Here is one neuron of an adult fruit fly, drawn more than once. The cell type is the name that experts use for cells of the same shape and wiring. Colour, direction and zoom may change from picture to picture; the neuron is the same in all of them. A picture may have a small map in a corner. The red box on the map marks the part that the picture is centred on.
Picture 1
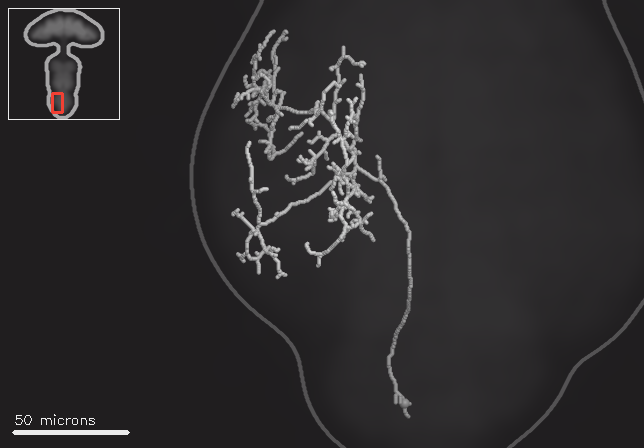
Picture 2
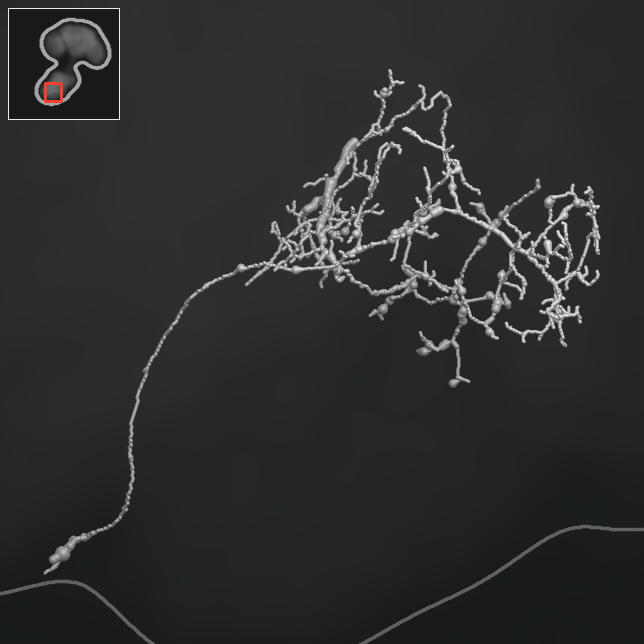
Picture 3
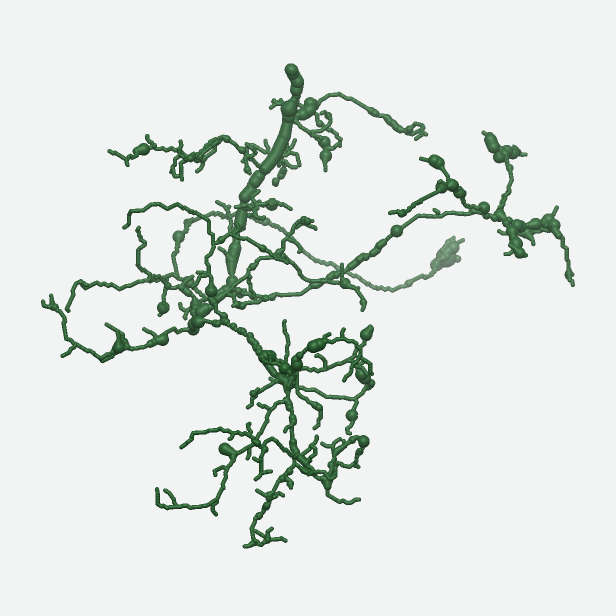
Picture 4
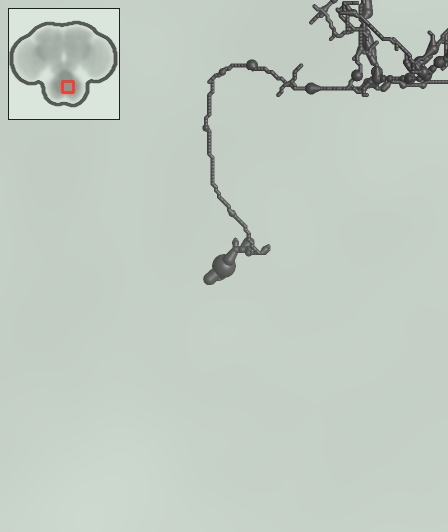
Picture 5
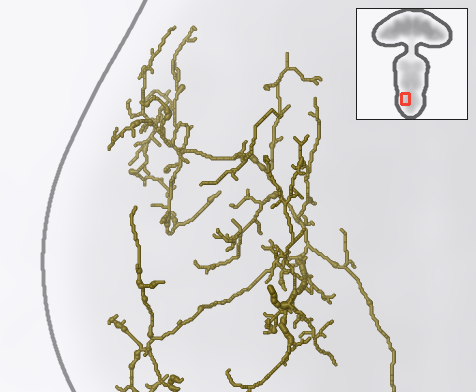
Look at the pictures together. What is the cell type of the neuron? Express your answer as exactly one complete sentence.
It is the cell type IN04B074 to which this neuron belongs.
